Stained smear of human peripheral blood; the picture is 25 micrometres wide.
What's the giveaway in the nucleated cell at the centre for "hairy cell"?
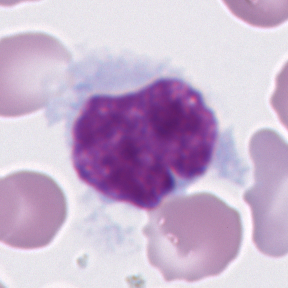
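What fits a hairy cell: fine, hair-like cytoplasmic projections fringe this cell.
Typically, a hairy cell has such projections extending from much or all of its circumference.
What fits less well: here they show most plainly on the upper-left side. Also seen: the outer border is ragged and ill-defined rather than smooth, the cytoplasm is very pale greyish-blue with no distinct granules, and the nucleus measures about 13 by 11 micrometres.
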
